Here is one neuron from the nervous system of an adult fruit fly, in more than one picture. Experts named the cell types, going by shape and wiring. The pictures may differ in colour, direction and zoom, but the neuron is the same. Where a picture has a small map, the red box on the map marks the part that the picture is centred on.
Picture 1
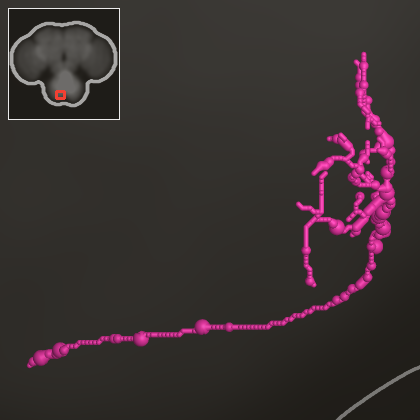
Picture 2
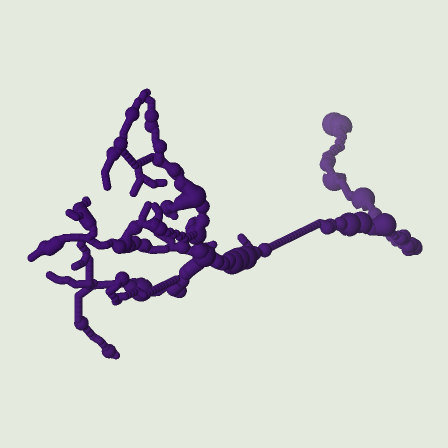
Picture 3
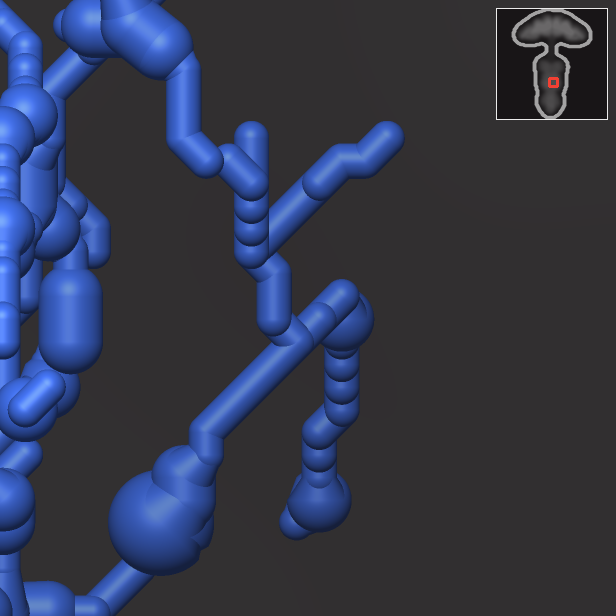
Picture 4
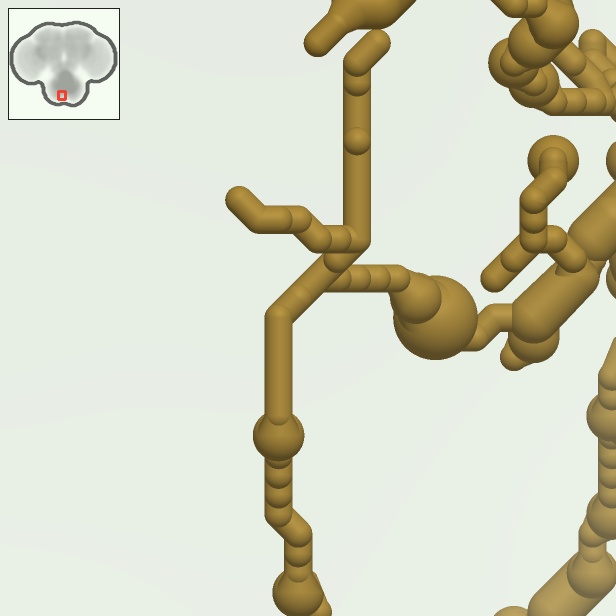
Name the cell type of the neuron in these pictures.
LgLG1b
